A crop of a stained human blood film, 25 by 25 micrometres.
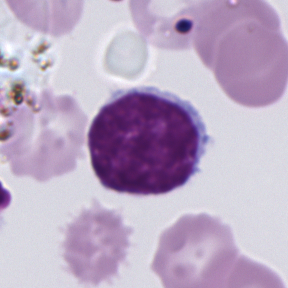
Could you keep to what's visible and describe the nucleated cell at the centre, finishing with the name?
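The nucleus is round in outline and measures about 9 micrometres across. Cytoplasm forms only a thin rim around it, widest on the right side of the cell. On that right side the cell edge appears slightly ragged rather than smooth. No granules are visible in the cytoplasm. The cell is a typical lymphocyte.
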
